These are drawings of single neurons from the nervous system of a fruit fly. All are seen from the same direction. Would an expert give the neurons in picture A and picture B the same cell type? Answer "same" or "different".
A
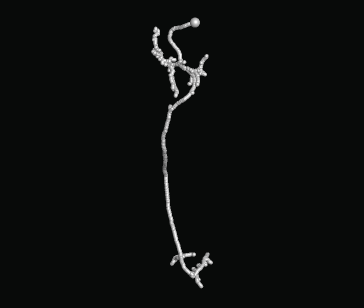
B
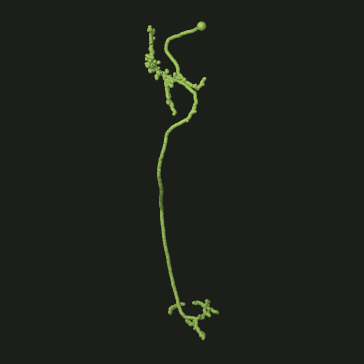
same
